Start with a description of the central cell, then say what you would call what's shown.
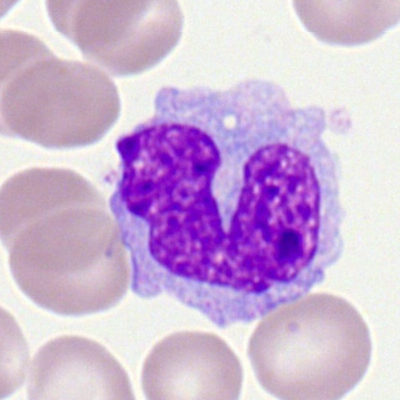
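Nucleus deeply notched from top; U shape, two lobes joined at bottom. One small clear vacuole in cytoplasm above the notch. No coarse granules in cytoplasm. Cell outline irregular and ruffled, not smoothly round. Monocyte.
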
